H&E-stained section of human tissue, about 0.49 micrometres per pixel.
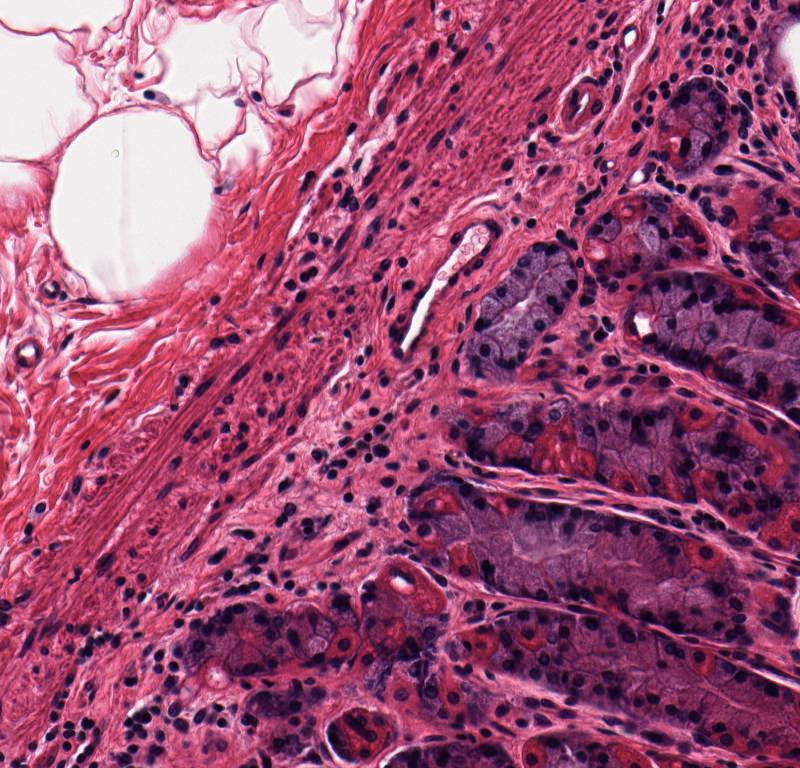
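Stomach, H&E. Fat at upper left; glands filling right side and bottom; band of fibres between. Right: glands cut lengthwise as elongated tubules side by side, separated by thin stromal strands. Large cells with bright pink cytoplasm and round central nuclei scattered along glands. Narrow slit-like empty vessel in stroma just above centre.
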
